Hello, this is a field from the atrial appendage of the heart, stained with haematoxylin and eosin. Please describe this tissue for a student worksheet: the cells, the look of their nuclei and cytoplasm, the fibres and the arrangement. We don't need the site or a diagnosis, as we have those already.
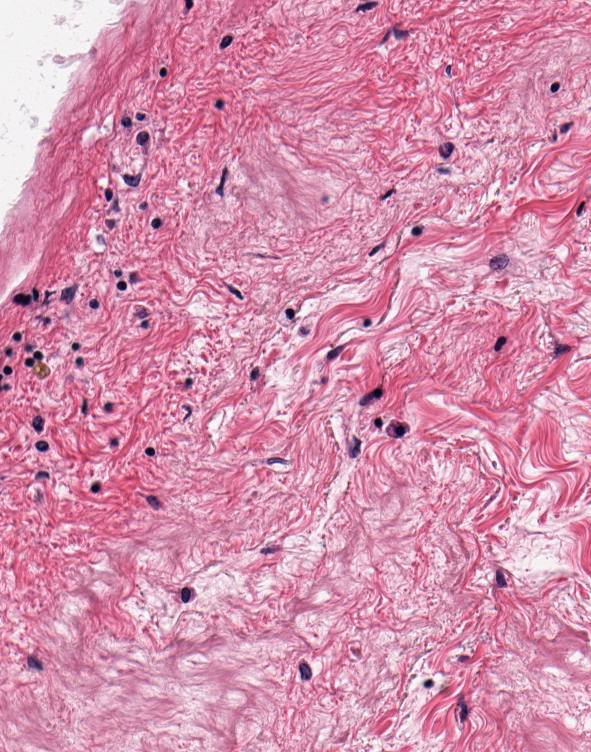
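Fibrous connective tissue of pink collagen bundles fills the entire field, and no epithelium is present. Over most of the area the nuclei are sparse and scattered; they are small, dark and oval to spindle-shaped. A band along the left edge is more cellular, containing many small round dark nuclei. Among these cells, about midway down, lies a single golden-brown granule.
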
